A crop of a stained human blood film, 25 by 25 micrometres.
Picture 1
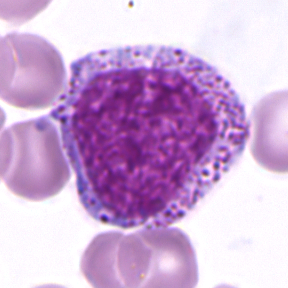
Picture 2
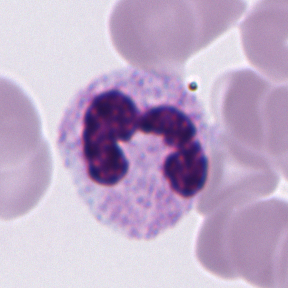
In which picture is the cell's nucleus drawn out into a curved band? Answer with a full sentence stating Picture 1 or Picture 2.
There is a band-shaped, curved nucleus without separate lobes in picture 2.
